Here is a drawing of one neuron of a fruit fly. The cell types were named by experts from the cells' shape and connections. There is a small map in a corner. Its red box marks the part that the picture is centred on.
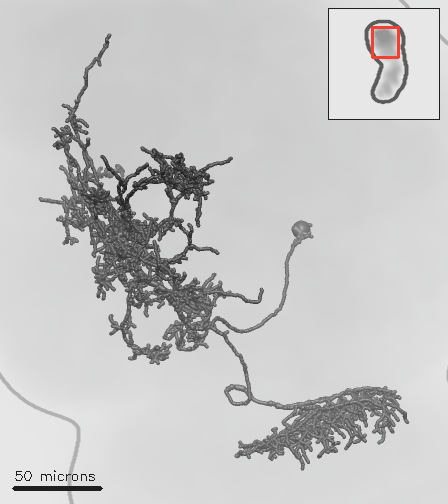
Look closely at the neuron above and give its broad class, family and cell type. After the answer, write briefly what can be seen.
This is a visual centrifugal neuron. The family is LoVC. It is of cell type LoVC2. From top to bottom in the picture it spans about 250 microns. As drawn here it is about as wide as it is tall.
